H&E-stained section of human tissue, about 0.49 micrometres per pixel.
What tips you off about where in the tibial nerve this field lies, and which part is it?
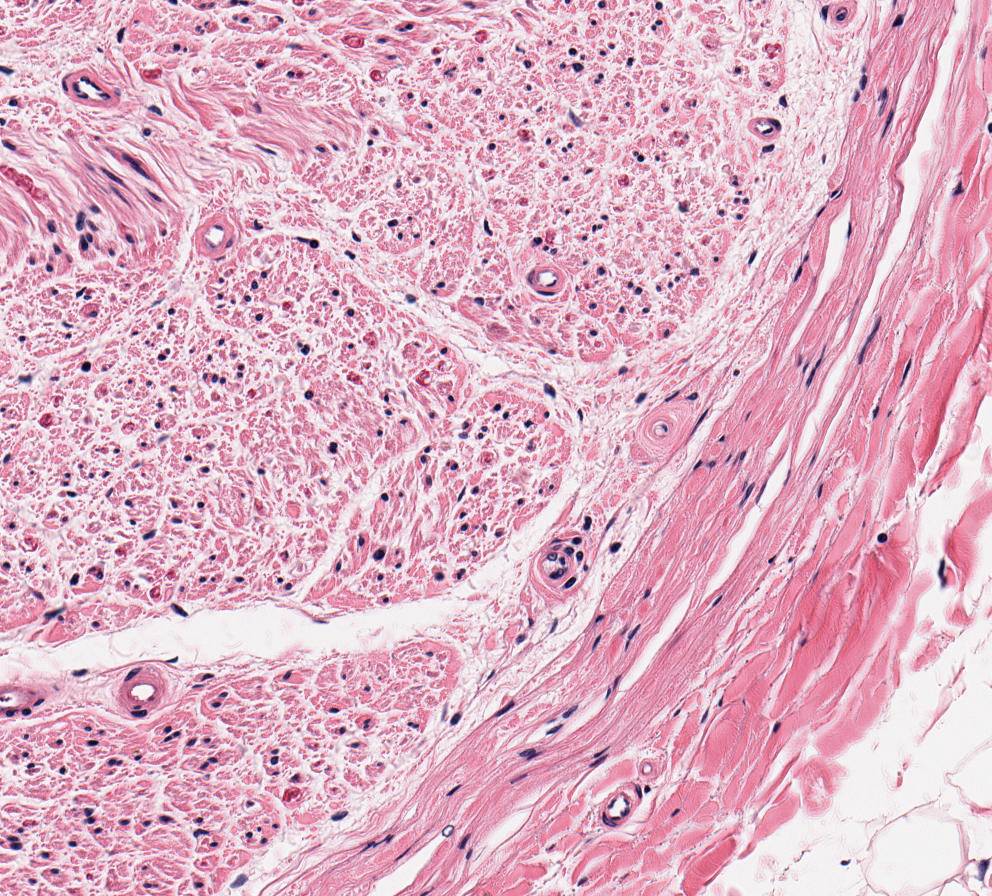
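This field is nerve fascicle. Check one: rounded bundles cut in cross section fill most of the left two-thirds. Check two: inside, small round pink profiles in pale spaces form a fine meshwork, with small dark oval nuclei scattered evenly.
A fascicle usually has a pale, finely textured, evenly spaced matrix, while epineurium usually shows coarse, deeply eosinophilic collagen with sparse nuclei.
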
